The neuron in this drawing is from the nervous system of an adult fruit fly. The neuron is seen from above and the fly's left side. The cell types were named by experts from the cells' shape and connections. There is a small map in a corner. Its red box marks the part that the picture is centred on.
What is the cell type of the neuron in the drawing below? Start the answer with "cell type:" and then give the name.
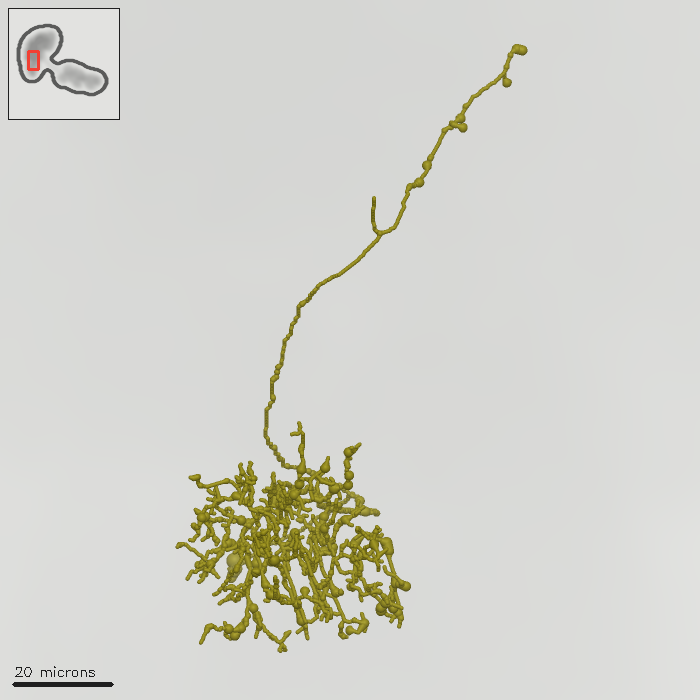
cell type: LC20b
